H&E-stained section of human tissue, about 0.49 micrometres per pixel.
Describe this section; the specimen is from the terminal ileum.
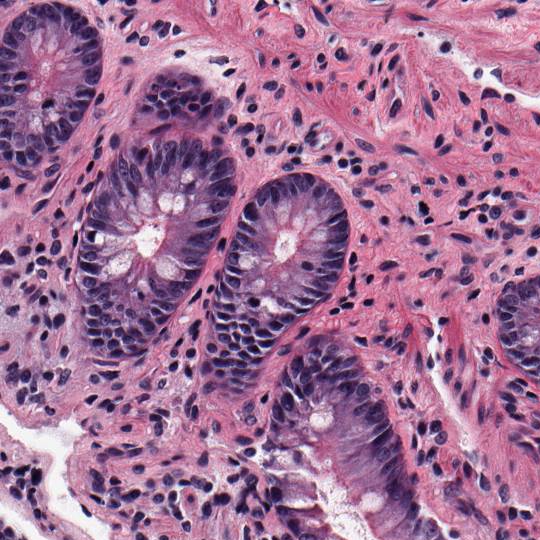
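First, several rounded gland units, cut in cross-section, lie across the left and centre of the field, separated by stroma. Second, tall columnar cells line them, with crowded, elongated dark nuclei set radially around a central lumen. Third, that lumen is small rather than wide open. Fourth, pale mucin vacuoles sit in the epithelium, mainly at the inner, luminal side.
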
